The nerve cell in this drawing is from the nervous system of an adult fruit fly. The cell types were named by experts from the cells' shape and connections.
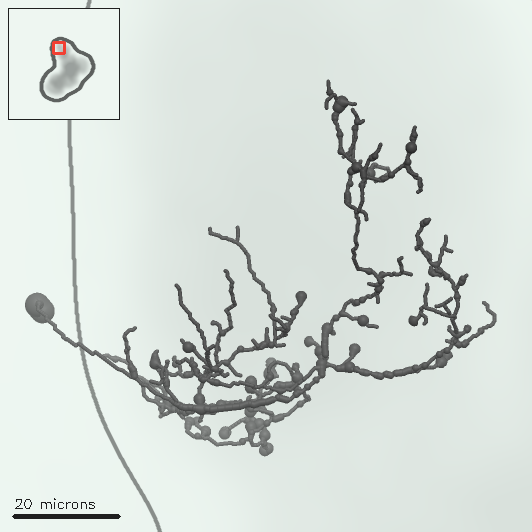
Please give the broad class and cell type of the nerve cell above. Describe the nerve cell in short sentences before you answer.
From left to right in the picture it spans about 90 microns. The picture shows dozens of branch ends. Its broad class is nerve-cord intrinsic neuron. The cell type is INXXX429.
